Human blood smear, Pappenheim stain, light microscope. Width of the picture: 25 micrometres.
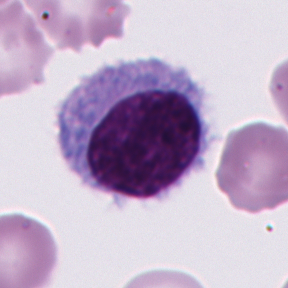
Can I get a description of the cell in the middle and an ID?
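This cell is about 13 micrometres across. Its nucleus is oval, about 11 by 8 micrometres, lies toward the lower right of the cell and fills about 60% of its area. The nuclear outline has no notch or indentation, and the chromatin is dense and dark purple. The cytoplasm is pale grey-blue, its widest band lying on the upper left side of the nucleus. The cell is a hairy cell.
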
